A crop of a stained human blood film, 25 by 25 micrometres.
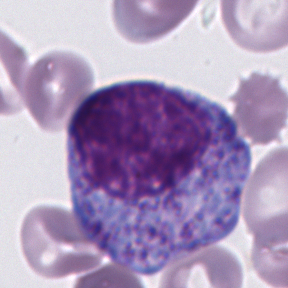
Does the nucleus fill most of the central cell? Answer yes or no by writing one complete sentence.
No, it is abundant cytoplasm that surrounds its nucleus.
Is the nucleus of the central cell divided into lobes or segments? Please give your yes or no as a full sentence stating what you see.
No, one compact round, oval or kidney-shaped mass makes up the nucleus of this cell.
